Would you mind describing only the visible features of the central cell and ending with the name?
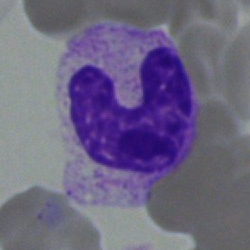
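The nucleus forms a horseshoe, its two arms pointing upward. It is a single continuous band rather than separate lobes linked by thin strands. Its chromatin is dense and dark purple. Fine purple granules lie scattered through the cytoplasm. This cell is a band neutrophil.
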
